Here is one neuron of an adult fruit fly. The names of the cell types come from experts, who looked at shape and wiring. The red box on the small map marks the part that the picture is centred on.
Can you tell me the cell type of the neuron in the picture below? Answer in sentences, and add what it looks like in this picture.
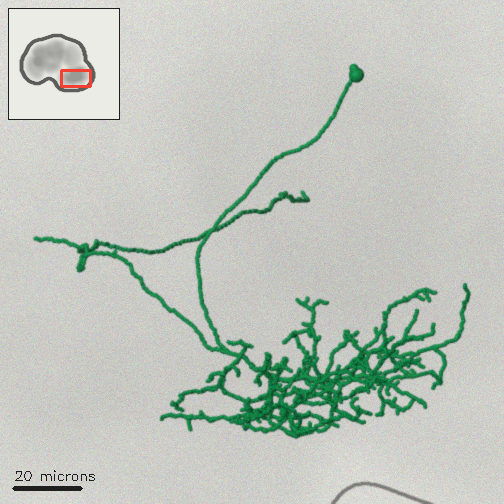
The cell type is IN23B023. Its broad class is nerve-cord intrinsic neuron. Its cell body lies at the upper right of the picture. By the scale bar it is about 130 microns wide in this view. Dozens of branch ends can be seen.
